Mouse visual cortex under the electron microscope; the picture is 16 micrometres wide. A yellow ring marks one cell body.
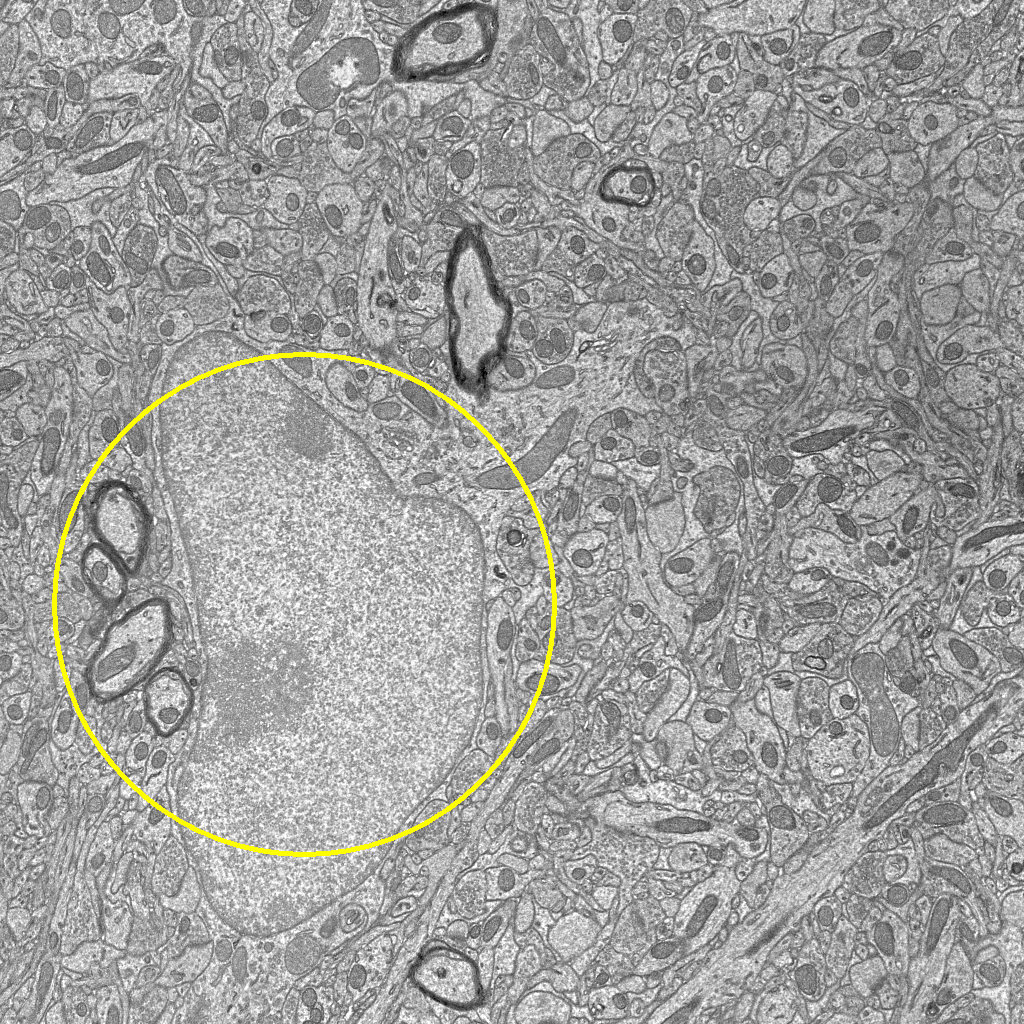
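Astrocyte. First, the nucleus fills most of the ring, running past its lower edge. Second, chromatin is finely granular, evenly spread, no thick dark band along the envelope. Third, no stacked rough endoplasmic reticulum appears around the nucleus. Last, the nucleus is paler than surrounding neuropil.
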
